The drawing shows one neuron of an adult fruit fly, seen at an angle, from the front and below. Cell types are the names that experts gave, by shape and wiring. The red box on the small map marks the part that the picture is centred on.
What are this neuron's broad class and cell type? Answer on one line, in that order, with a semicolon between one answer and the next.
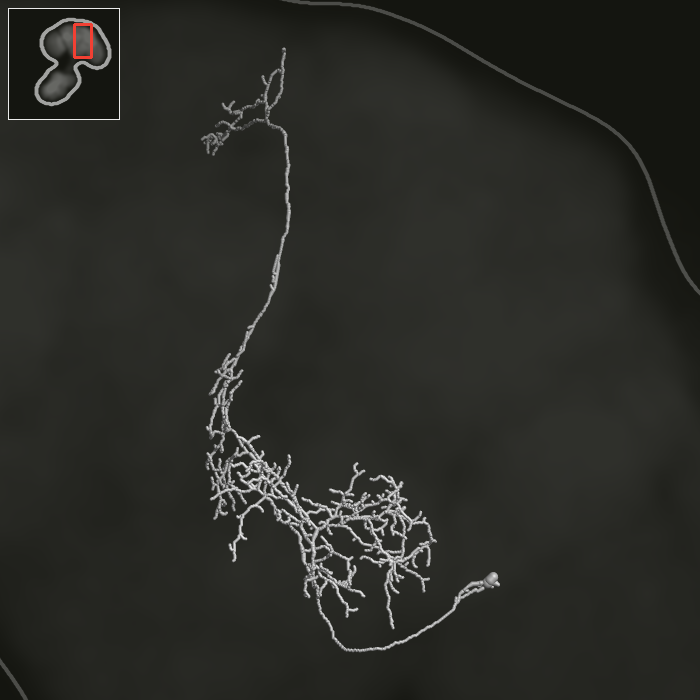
central-brain intrinsic neuron; GNG540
